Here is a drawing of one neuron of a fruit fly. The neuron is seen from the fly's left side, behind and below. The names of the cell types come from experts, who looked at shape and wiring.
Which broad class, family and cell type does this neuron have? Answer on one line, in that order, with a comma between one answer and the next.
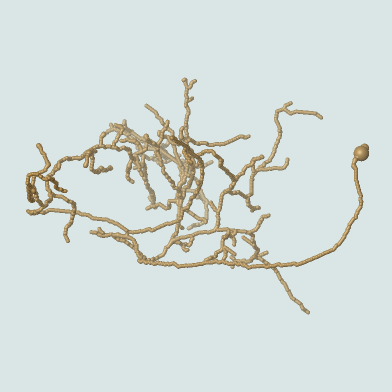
central-brain intrinsic neuron, hemilineage DL1_ventral, CL272_b1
